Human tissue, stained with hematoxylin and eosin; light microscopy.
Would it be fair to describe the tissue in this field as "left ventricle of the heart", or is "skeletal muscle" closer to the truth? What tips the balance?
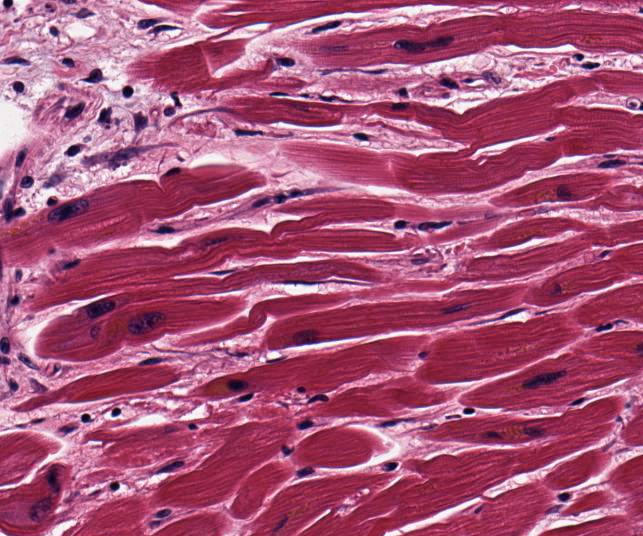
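This is left ventricle of the heart, not skeletal muscle.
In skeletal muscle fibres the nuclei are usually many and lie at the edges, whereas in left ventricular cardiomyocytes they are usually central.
Here the nuclei are oval and central, one or two per cell profile. The fibres branch and join their neighbours rather than lying as separate parallel cylinders.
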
